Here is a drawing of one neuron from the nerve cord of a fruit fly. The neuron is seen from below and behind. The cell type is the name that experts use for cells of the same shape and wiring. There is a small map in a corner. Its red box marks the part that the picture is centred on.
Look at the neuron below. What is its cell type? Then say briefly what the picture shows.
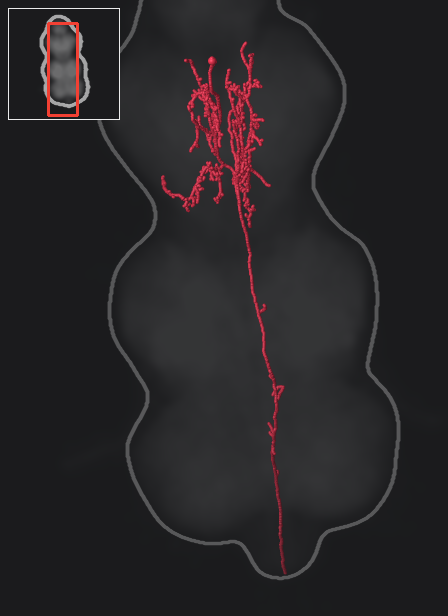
It is of cell type AN05B059. This is an ascending neuron. In this view it is more than twice as tall as it is wide.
